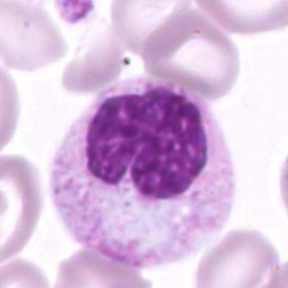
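Band neutrophil in a stained smear of human peripheral blood. The cell outline is round and smooth. A deep notch cuts into the nucleus from its lower edge. The nucleus lies in the upper part of the cell, leaving a wider band of cytoplasm below. No nucleoli are visible.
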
